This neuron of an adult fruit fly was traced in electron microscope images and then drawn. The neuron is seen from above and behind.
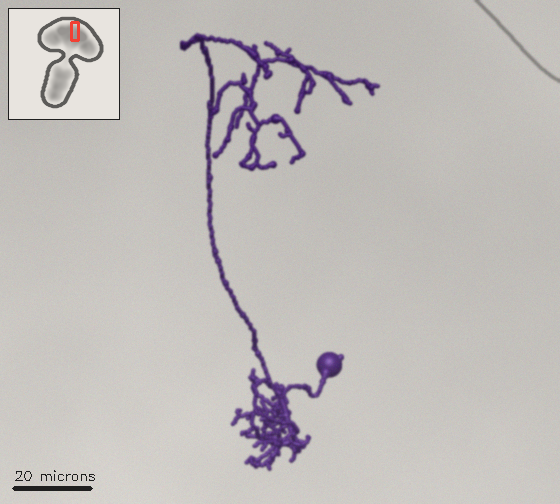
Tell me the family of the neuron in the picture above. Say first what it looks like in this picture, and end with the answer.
It is in the brain and does not reach the nerve cord. From top to bottom in the picture it spans about 110 microns. The picture shows dozens of branch ends. This is a central-brain intrinsic neuron. Its family is hemilineage FLAa3.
